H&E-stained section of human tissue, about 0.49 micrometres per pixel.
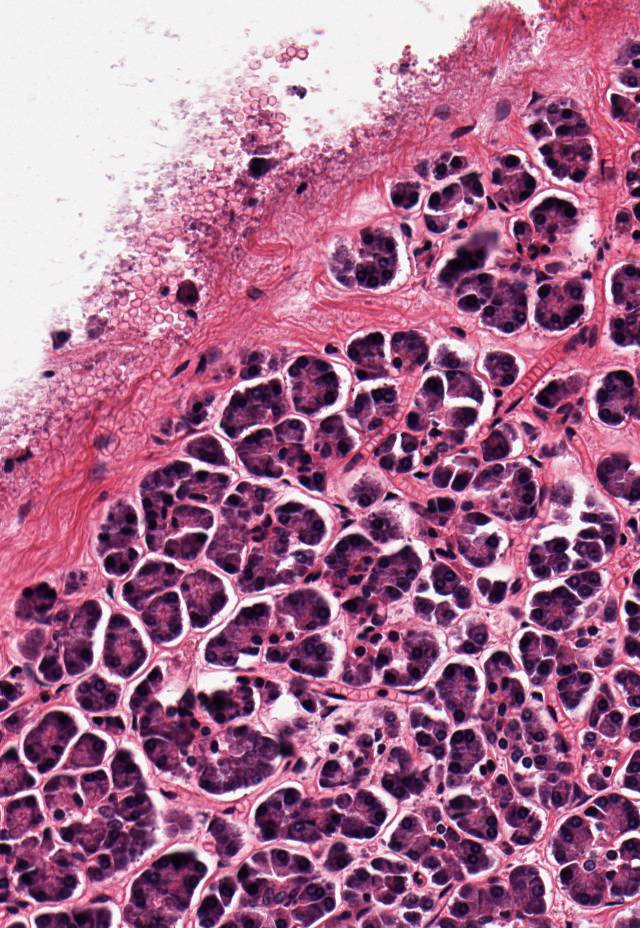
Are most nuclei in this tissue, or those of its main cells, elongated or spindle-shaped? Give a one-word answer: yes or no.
No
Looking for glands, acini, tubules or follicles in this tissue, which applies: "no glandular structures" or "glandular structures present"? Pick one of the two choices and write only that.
Glandular structures present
